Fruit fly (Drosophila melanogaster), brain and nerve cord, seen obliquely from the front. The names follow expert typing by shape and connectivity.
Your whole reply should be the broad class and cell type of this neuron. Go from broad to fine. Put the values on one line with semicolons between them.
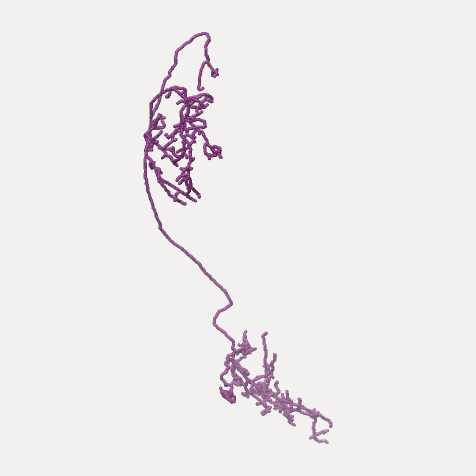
central-brain intrinsic neuron; GNG291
